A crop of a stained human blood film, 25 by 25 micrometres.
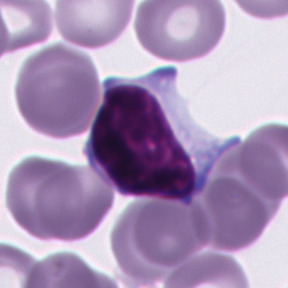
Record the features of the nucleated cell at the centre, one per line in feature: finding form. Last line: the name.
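Outline: angular, with pointed cytoplasmic corners at the top and right
Chromatin: dark purple, coarsely clumped
Nucleus: toward the lower left of the cell, about 12 by 8 micrometres
Cytoplasm: mostly spread to the upper right, darker blue at its outer edge than near the nucleus
Name: typical lymphocyte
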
